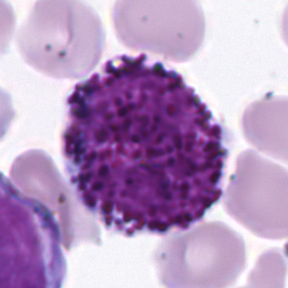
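Basophil: in this stained smear of peripheral blood, coarse, dark purple granules pack the central cell. The granules lie over the whole cell, its centre included. They hide the nucleus, so its shape cannot be traced. At the margin, granules give the edge of the cell a bumpy look.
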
